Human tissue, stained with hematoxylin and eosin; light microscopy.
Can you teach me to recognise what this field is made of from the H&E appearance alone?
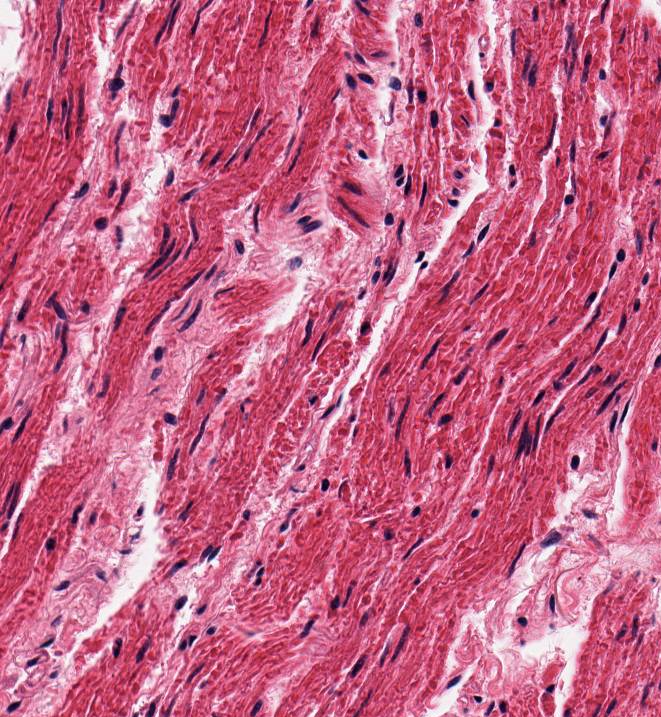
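Smooth muscle is the tissue shown.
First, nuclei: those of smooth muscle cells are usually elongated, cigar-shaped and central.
Here the fibre nuclei are dark, elongated and aligned with the long axis of the fibres.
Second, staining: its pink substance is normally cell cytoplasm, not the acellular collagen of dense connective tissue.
In this field the fibre cytoplasm stains deep red-pink. Third, surroundings: paler, loosely textured pink connective tissue lies between the bundles in irregular bands, with narrow white clefts running parallel to the fibres.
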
